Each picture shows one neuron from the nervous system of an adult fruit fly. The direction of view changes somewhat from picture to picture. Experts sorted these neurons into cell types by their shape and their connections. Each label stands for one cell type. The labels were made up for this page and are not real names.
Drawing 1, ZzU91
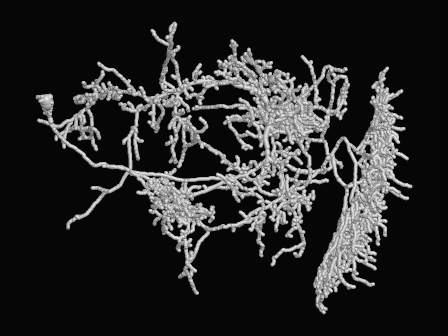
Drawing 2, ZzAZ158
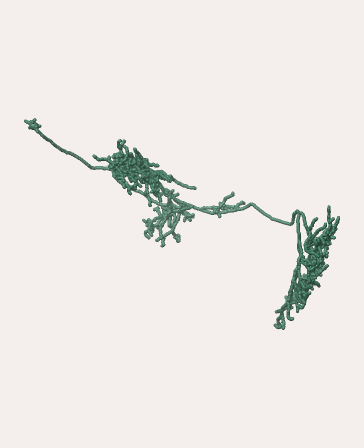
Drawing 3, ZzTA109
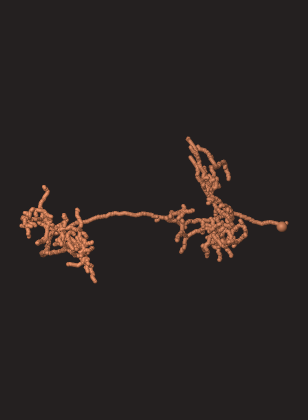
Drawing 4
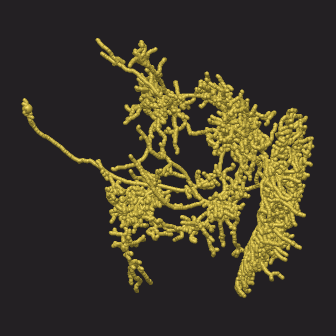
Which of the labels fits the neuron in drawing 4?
ZzU91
